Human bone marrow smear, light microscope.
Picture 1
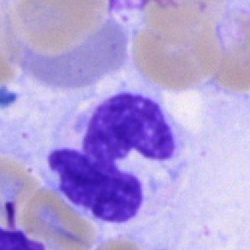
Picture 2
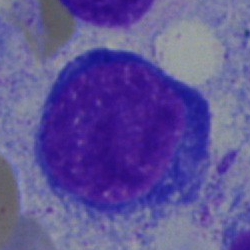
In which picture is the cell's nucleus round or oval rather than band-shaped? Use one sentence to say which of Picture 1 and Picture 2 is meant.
A nucleus forming one compact round or oval mass is found in Picture 2.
